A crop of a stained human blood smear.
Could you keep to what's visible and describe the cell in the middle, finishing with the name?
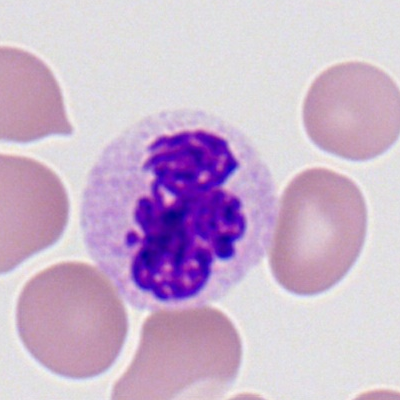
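Round, smooth outline. Nucleus broken into several irregular, clumped lobes; no nucleoli visible. Cytoplasm filled with fine, faint lilac granules. Cell type: segmented neutrophil.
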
